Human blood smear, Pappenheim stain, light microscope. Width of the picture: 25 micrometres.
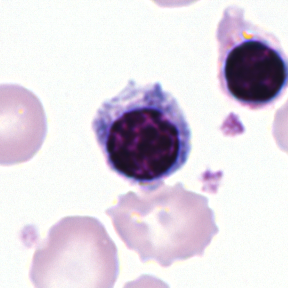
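Normoblast, the nucleated cell at the centre of this stained peripheral blood smear. Its chromatin is dark purple and coarsely clumped into patches, and you won't find any nucleoli. The upper edge of the cell is ragged, with small frayed projections, and the cytoplasm holds no clear vacuoles.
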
